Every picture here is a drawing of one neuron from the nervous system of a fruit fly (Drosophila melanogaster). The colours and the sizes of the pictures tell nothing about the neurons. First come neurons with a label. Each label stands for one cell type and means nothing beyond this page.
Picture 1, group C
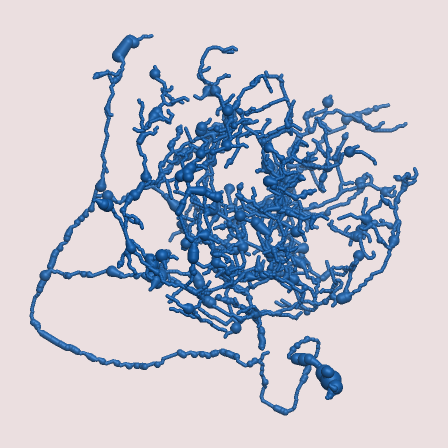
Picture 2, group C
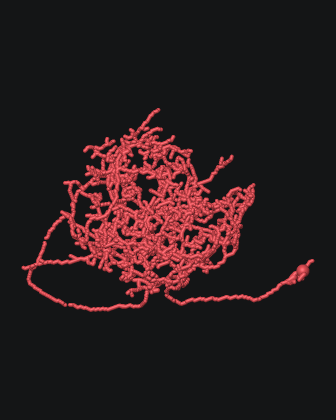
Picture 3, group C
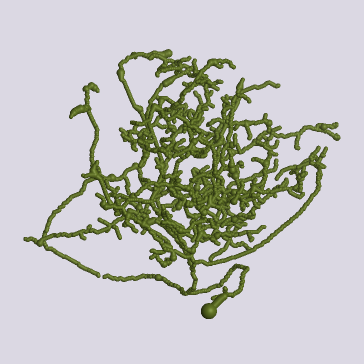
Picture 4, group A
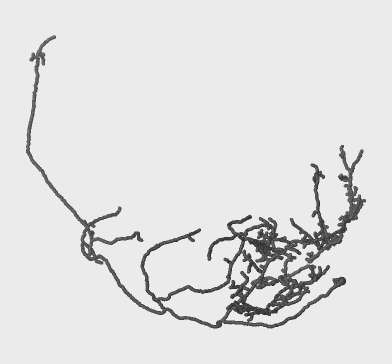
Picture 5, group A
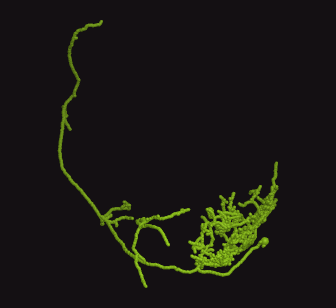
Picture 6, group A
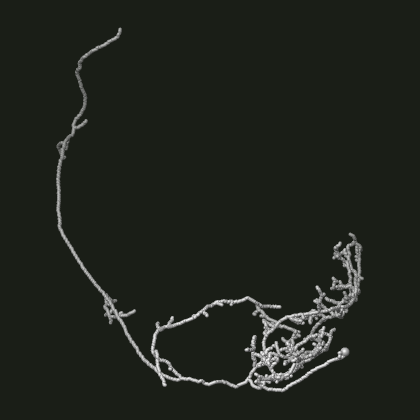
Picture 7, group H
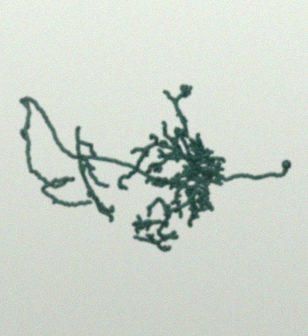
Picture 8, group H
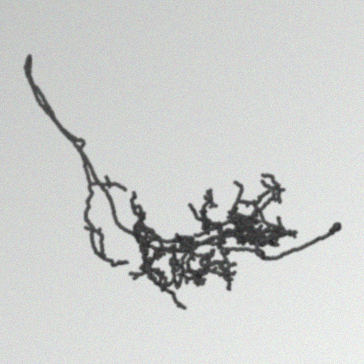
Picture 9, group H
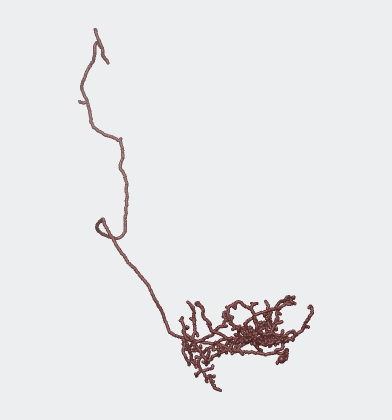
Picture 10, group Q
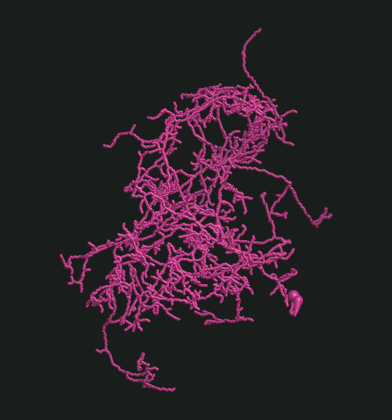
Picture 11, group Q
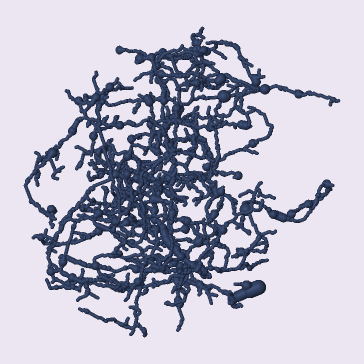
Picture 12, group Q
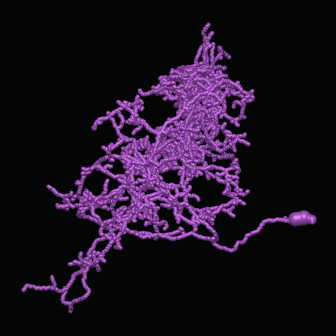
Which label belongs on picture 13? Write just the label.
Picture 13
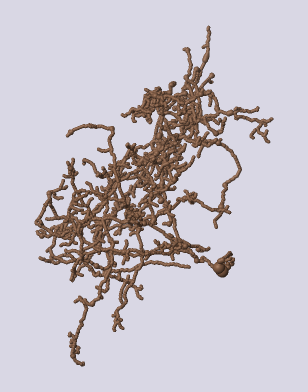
group Q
